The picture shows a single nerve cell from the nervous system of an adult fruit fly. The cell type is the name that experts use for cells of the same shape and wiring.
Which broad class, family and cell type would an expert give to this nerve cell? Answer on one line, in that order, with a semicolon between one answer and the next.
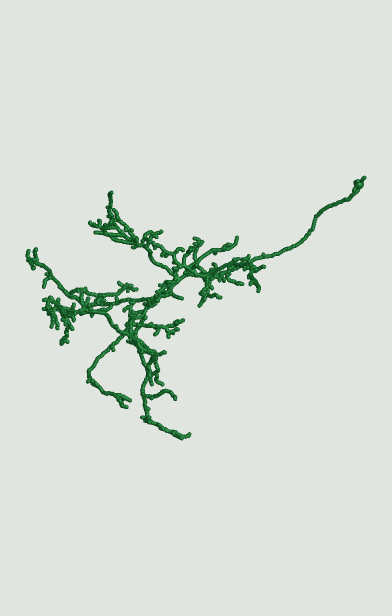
nerve-cord intrinsic neuron; hemilineage 06B; IN06B043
